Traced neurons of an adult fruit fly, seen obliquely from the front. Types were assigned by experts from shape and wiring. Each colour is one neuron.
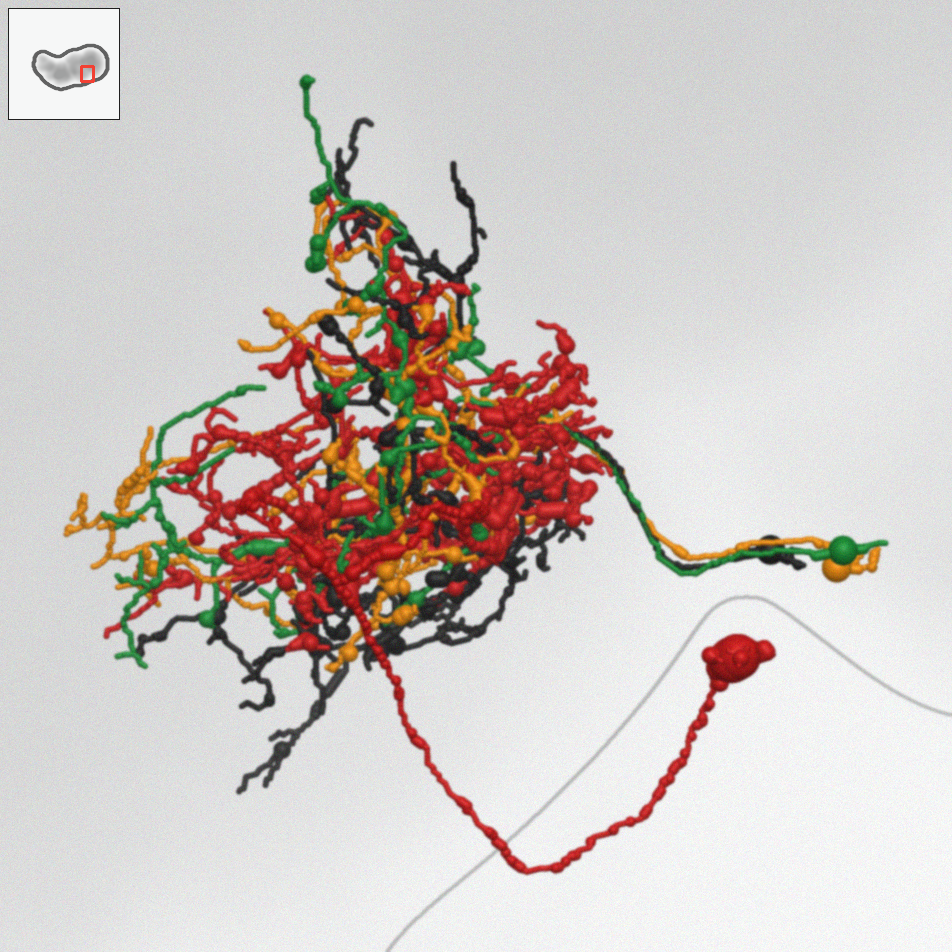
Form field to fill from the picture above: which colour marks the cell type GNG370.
black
